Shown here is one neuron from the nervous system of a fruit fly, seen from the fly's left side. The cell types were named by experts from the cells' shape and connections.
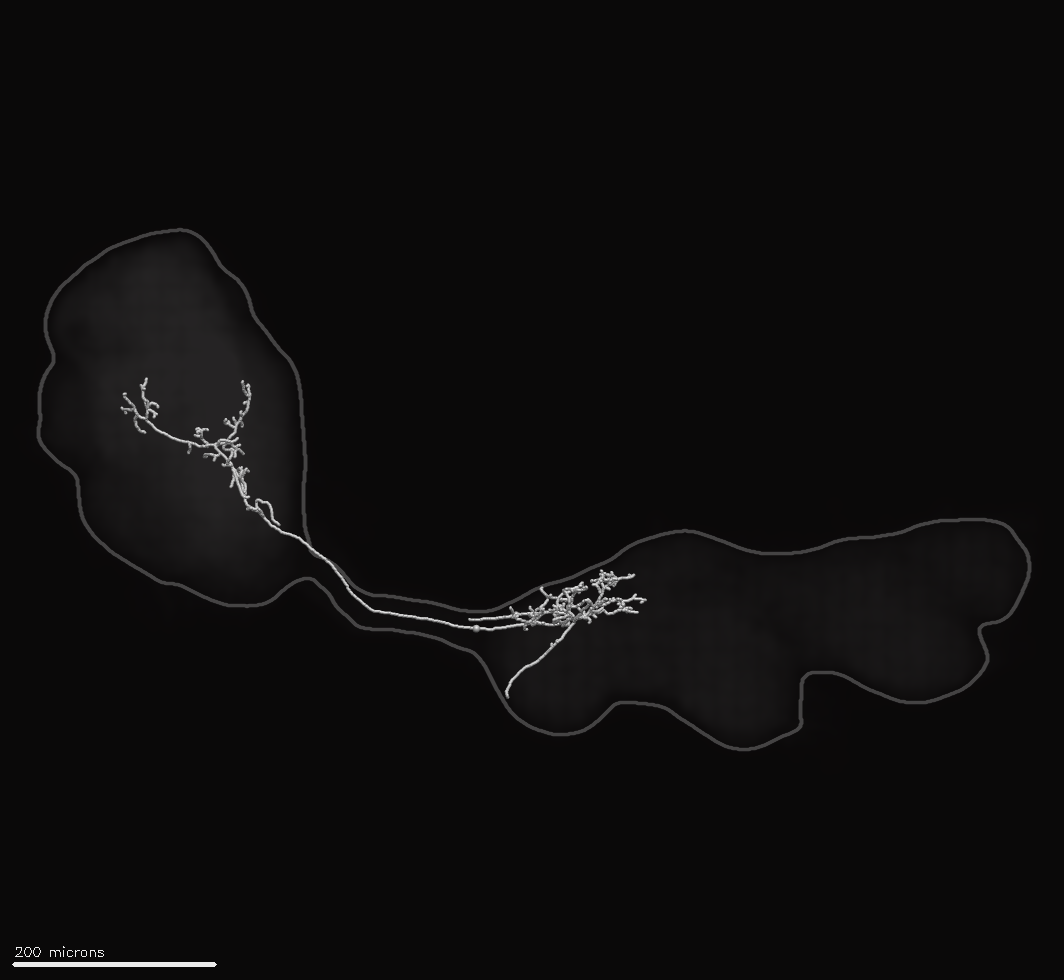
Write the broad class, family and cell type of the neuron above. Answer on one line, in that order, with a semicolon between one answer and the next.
ascending neuron; hemilineage 07B; AN07B037_a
